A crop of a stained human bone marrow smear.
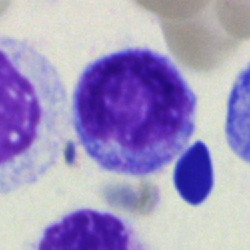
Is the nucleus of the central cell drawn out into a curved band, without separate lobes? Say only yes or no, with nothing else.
No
